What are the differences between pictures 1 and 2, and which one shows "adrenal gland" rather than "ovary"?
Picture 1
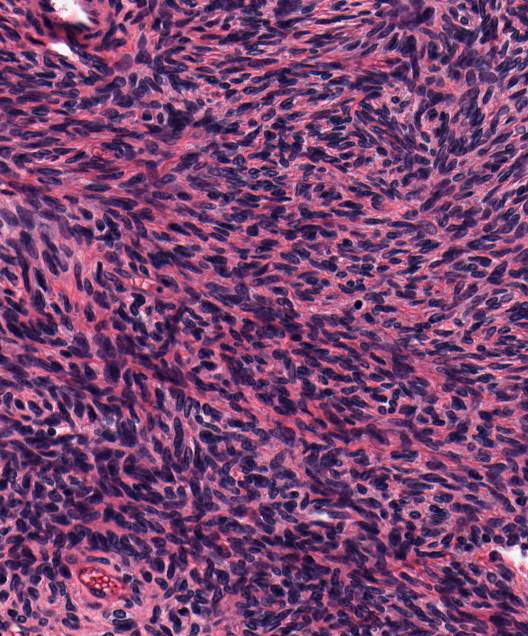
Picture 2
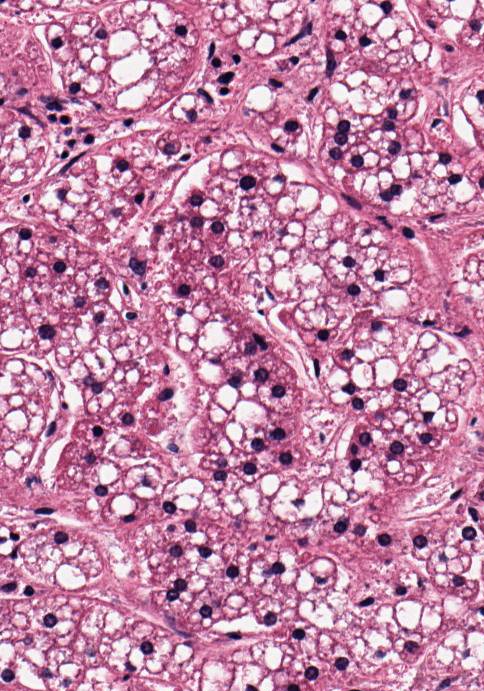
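In picture 1 the tissue is ovary; in picture 2 it is adrenal gland. Picture 1 is a densely cellular sheet of spindle cells in short fascicles running in varying directions, with crowded, dark, ovoid to elongated nuclei that often touch or overlap. The cytoplasm there is scant and pale pink, with indistinct cell borders.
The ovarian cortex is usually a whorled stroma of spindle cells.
In picture 2, the nest cells have cytoplasm filled with clear vacuoles of varying size, giving a bubbly look, with pink, finely granular cytoplasm between them. Their nuclei are small, round, dark and fairly uniform in size.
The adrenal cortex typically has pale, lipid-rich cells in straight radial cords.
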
